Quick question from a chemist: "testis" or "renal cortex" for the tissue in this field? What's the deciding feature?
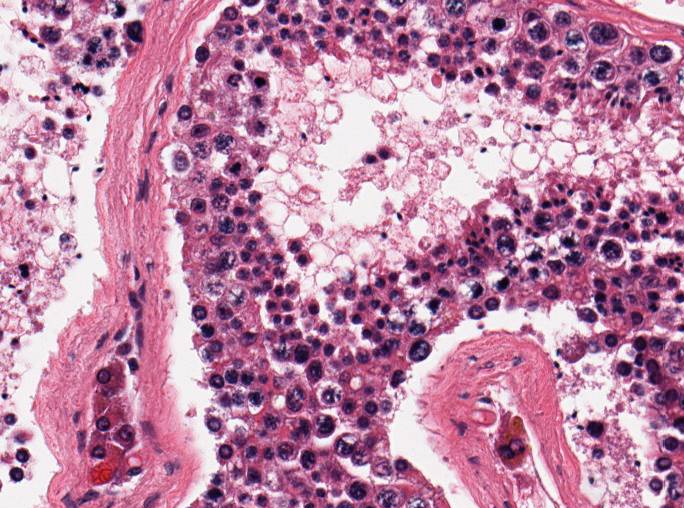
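Testis, not renal cortex. Deciding point: the tubule lining is a stratified epithelium many cells thick, built of round cells with darkly staining nuclei. Within it lie many large round cells with coarse, clumped or thread-like chromatin, most numerous in the upper right. Thick, wavy, layered bands of pink fibrous tissue with thin elongated nuclei bound the tubules.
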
